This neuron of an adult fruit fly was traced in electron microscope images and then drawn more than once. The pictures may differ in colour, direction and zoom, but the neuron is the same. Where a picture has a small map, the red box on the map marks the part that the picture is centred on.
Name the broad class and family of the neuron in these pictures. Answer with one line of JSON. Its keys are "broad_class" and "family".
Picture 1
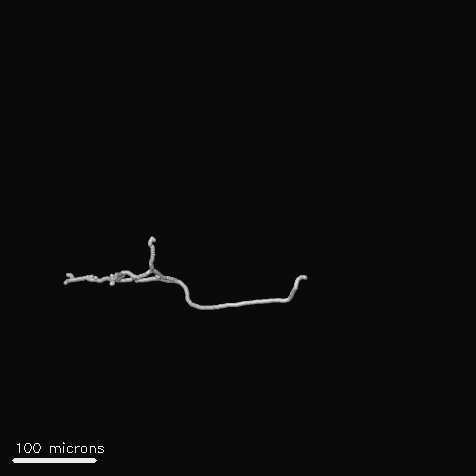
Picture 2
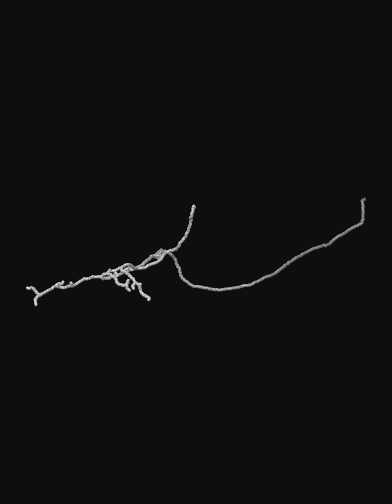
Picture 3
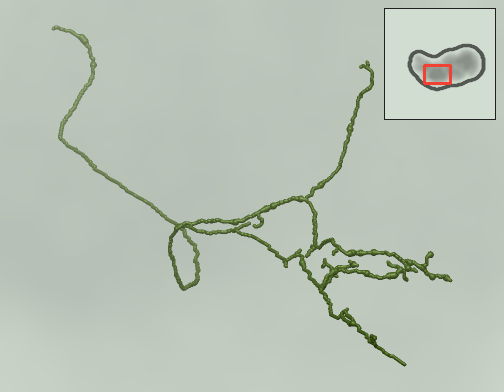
{"broad_class": "sensory neuron entering the nerve cord", "family": "class mechanosensory tactile"}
